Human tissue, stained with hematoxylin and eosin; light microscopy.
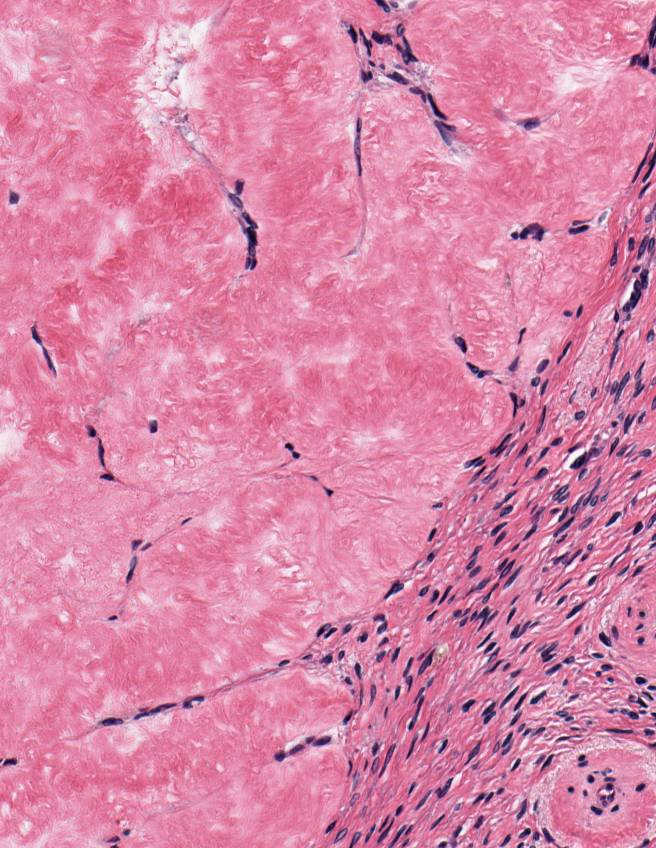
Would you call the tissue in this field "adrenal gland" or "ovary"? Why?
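The answer is ovary. On layout, a large, nearly acellular eosinophilic area fills the left and upper field, and a cellular band runs along the lower right. On cell type, the band is closely packed spindle cells with elongated nuclei, running diagonally from upper right toward lower left.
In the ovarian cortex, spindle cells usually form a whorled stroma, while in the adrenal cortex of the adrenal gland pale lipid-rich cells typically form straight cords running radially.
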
